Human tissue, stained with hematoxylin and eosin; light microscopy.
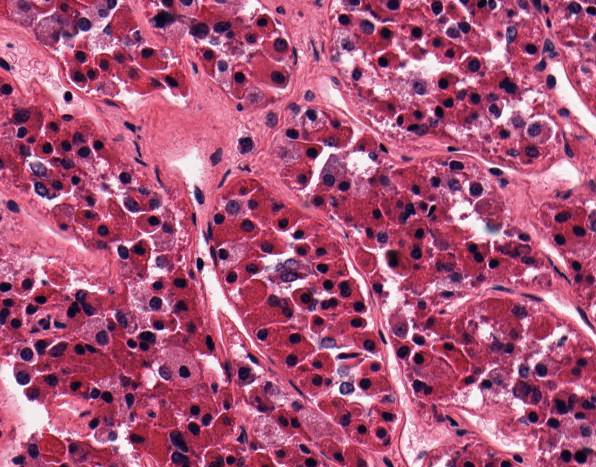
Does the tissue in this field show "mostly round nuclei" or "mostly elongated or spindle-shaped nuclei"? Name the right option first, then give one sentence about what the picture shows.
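Mostly round nuclei. The nuclei are mostly single, round and darkly stained.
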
